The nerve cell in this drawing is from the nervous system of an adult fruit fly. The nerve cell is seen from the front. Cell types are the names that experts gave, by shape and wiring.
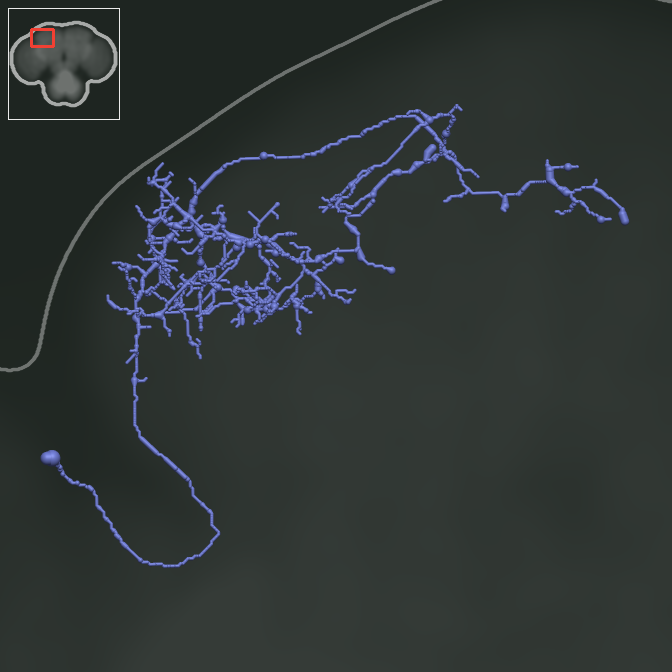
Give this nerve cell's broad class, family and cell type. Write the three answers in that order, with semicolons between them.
central-brain intrinsic neuron; hemilineage LHa3; LHAV3b2_c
